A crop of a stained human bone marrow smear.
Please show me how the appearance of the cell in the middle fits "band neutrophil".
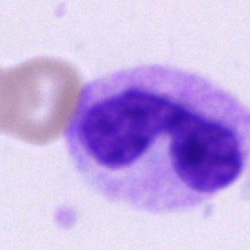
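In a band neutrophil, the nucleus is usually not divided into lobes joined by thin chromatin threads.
Here, the band joining the two nuclear ends is broad rather than a thin thread, so that part fits a band neutrophil. Looking further, I see dark purple, coarsely clumped chromatin. The cytoplasm is plentiful and pale lilac, and it holds fine, faint lilac granules.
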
